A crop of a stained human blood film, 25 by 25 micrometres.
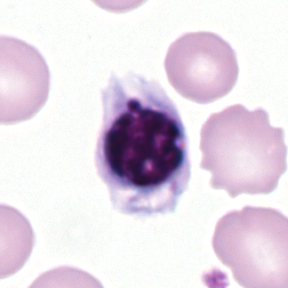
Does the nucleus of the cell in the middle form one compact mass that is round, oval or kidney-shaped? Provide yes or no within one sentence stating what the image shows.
Yes, it is a single compact round, oval or kidney-shaped nucleus that this cell has.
